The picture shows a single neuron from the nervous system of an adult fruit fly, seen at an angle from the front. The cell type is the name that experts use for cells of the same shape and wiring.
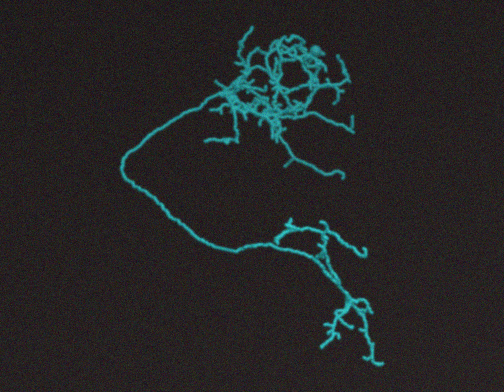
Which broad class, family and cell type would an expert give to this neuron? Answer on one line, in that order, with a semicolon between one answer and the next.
central-brain intrinsic neuron; hemilineage DM5_central; IB083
